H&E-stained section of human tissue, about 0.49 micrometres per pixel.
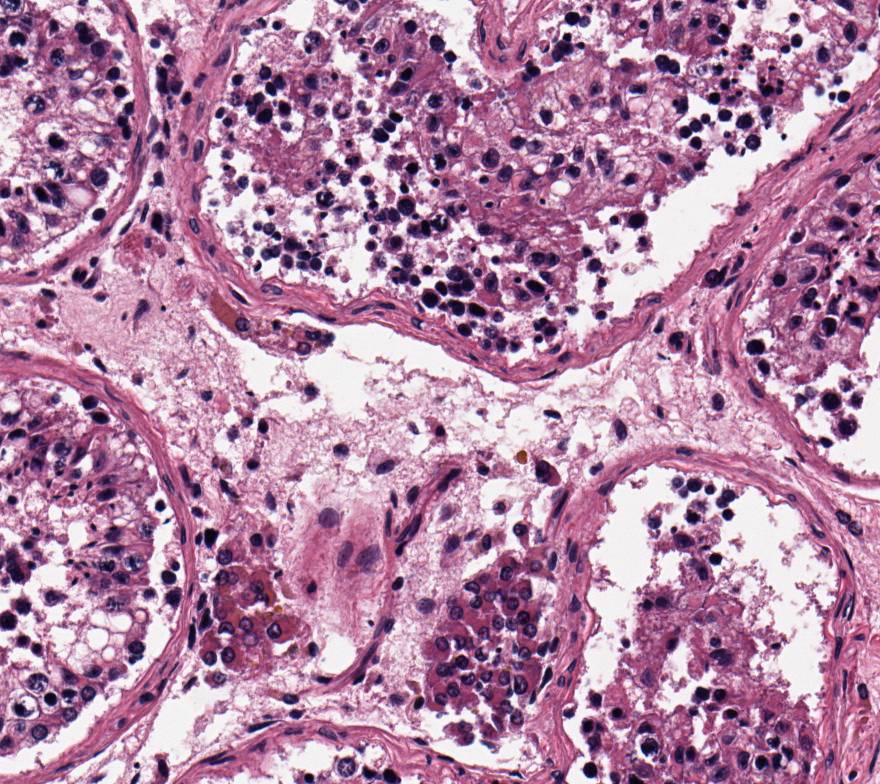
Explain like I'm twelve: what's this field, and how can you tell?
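Mainly seminiferous tubule: large rounded tubules cut across, with loose interstitial tissue between them. Each is filled with many loosely arranged cells with round, dark nuclei, not the one even row of tall columnar cells of the epididymal duct. The wall is pink, layered and fibrous, with flattened, elongated nuclei.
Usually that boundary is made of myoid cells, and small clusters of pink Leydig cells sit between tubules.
Polygonal cells with abundant pink cytoplasm and round nuclei cluster in the interstitium at lower centre.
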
